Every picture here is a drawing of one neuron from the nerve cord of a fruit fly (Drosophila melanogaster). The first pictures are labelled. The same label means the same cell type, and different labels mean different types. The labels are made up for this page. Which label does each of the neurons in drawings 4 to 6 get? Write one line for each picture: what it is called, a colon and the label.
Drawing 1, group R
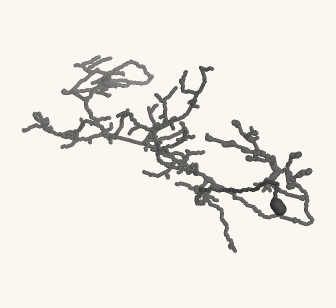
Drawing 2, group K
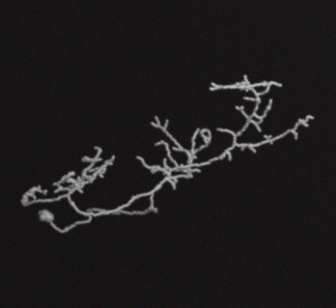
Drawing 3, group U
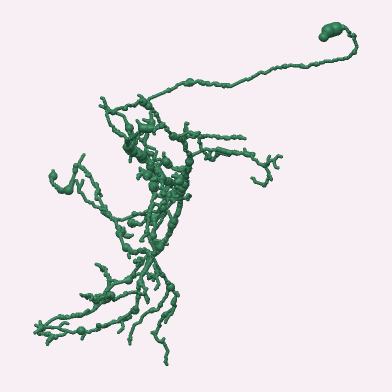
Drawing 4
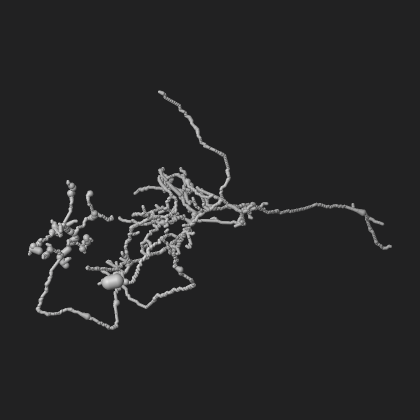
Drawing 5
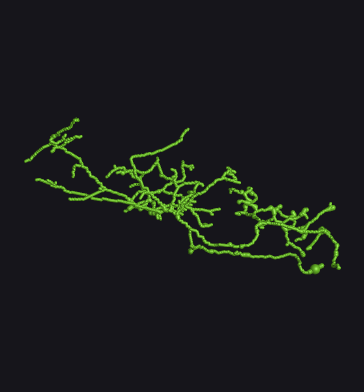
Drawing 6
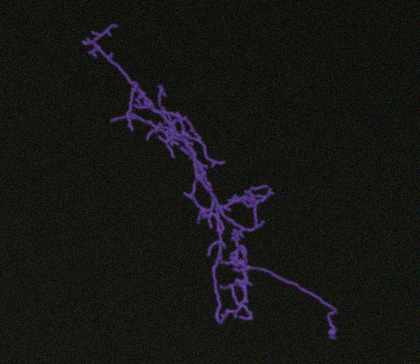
4: group K
5: group K
6: group U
